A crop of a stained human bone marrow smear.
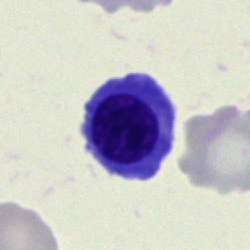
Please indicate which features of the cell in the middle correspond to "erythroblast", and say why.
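For an erythroblast, the chromatin is where I'd look.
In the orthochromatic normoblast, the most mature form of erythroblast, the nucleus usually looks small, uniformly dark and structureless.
Here the chromatin is dark purple and dense, so its darkness at least goes with that. The cytoplasm is deep blue, with no vacuoles in it. And the outline is roughly round, with small irregular bumps along the edge.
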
